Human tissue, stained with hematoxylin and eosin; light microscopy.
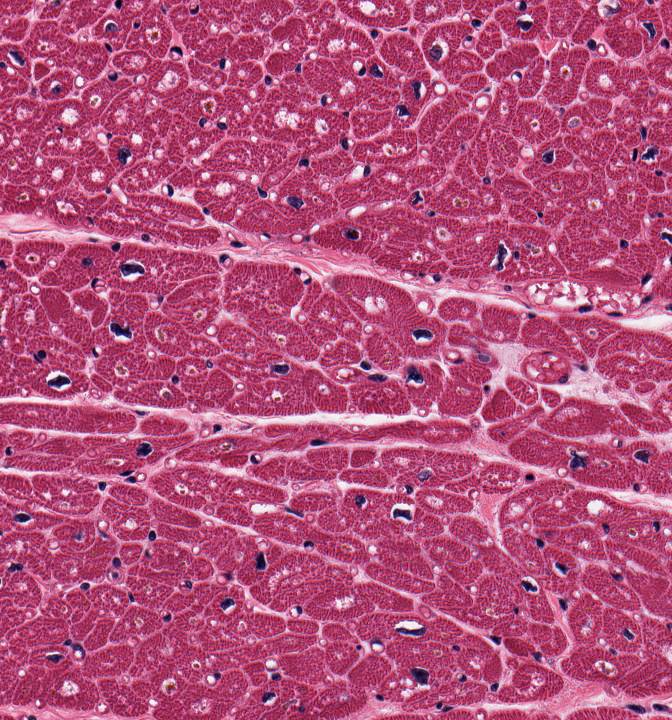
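Left ventricle of the heart, haematoxylin and eosin. Fibre nuclei lie centrally within the fibres, and many are surrounded by a pale clear zone containing fine golden-brown granules. The fibre cytoplasm is deep pink with a finely stippled, mottled texture. Small dark, flattened nuclei occupy the narrow spaces between the fibres.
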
